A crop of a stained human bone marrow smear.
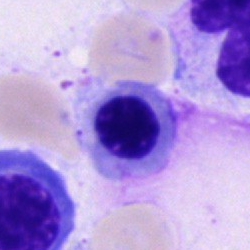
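Erythroblast at the centre of a stained human bone marrow smear. First, its chromatin is dark and densely condensed. Next, the cytoplasm forms a complete rim around the nucleus. That cytoplasm is pale greyish-blue. Last, no granules are visible in it.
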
